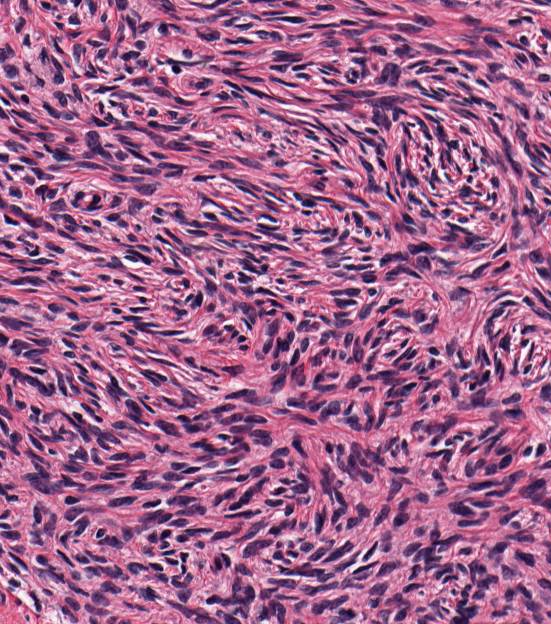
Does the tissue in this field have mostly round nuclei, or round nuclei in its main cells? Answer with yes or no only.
No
